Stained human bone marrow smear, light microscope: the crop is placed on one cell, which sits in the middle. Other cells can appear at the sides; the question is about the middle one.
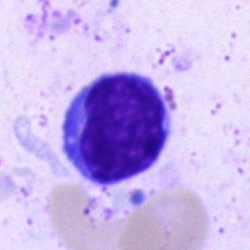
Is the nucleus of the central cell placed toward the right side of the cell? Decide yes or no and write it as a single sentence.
Yes, toward the right of the cell is where its nucleus lies.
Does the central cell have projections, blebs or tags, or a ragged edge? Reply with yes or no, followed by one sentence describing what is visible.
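No. The cell has a round outline with a smooth edge.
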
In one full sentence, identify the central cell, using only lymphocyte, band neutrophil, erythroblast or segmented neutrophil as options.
In the central position of this crop, the cell is a lymphocyte.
